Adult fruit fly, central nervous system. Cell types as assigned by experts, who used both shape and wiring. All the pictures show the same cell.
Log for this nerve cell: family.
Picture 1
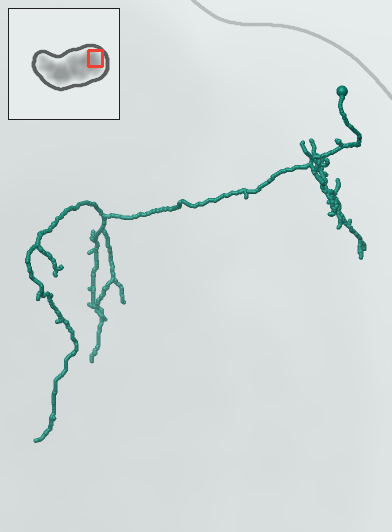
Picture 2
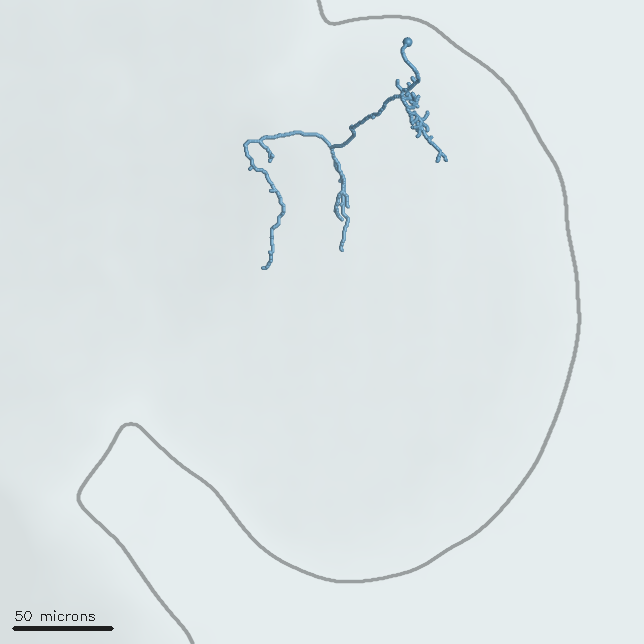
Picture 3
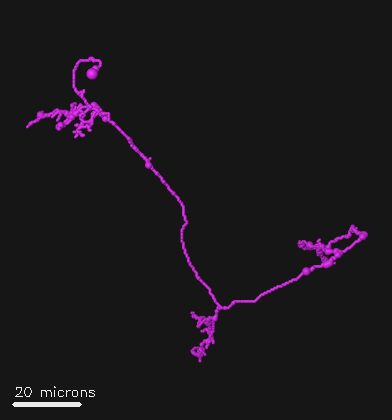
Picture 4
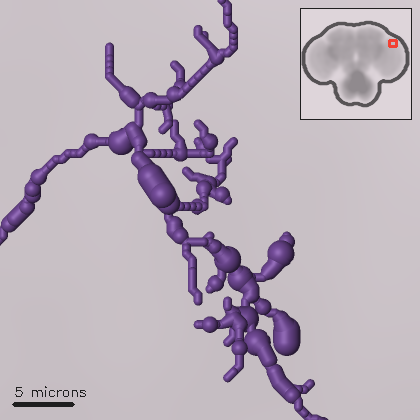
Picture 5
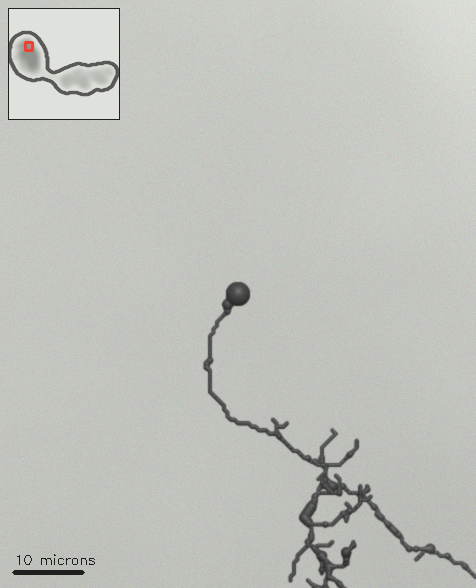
TmY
